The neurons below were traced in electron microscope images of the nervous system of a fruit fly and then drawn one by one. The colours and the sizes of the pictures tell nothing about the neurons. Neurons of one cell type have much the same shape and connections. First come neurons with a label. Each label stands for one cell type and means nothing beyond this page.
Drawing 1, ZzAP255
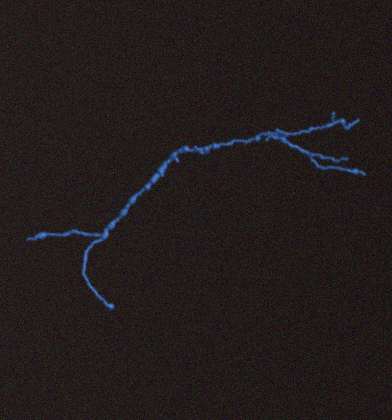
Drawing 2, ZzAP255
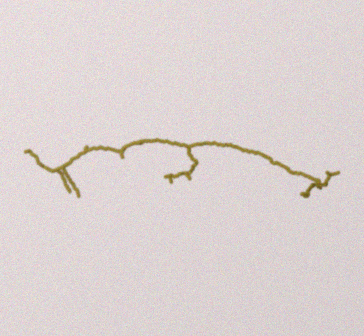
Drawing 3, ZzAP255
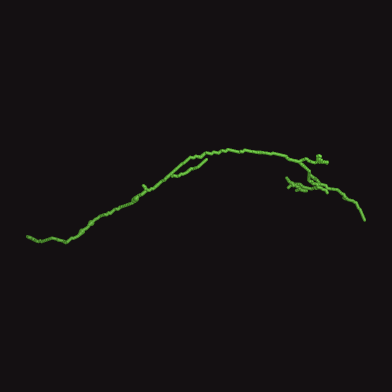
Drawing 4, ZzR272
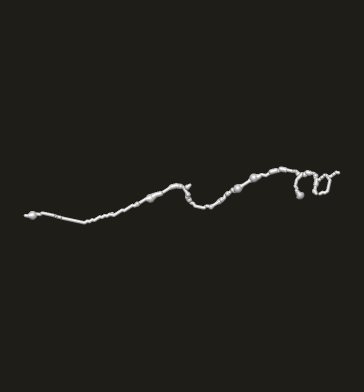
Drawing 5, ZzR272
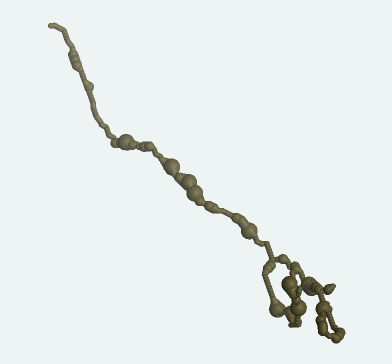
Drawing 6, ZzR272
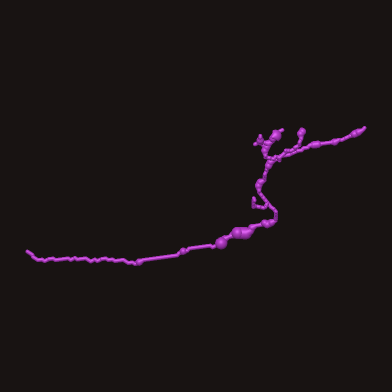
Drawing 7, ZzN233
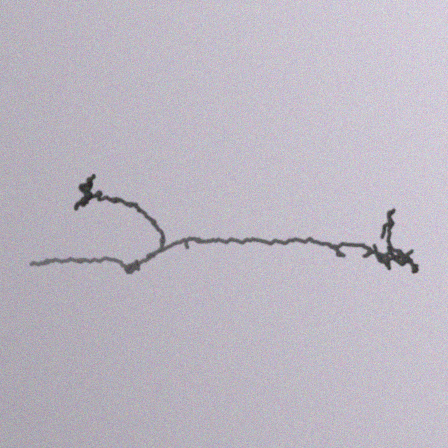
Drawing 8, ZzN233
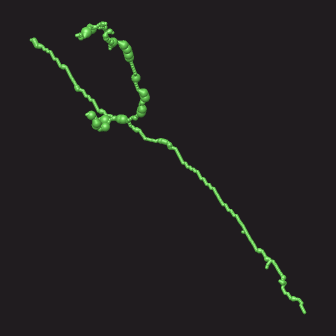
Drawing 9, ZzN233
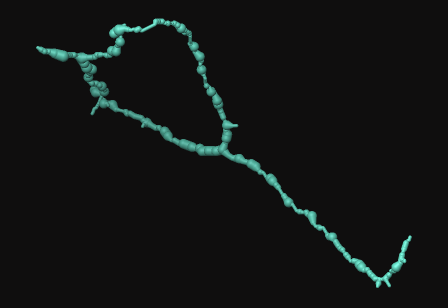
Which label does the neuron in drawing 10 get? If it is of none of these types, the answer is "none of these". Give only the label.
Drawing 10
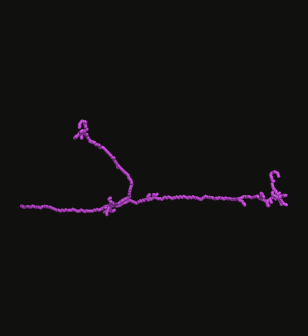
ZzN233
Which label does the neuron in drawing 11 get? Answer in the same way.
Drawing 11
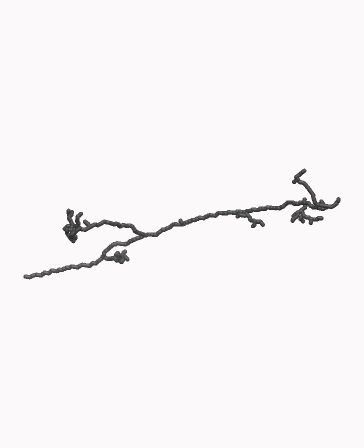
ZzN233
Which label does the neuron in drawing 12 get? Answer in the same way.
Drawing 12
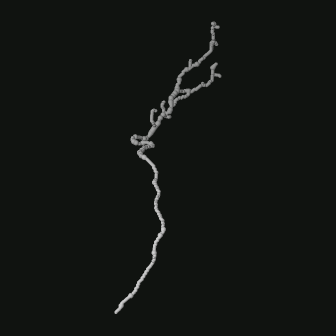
none of these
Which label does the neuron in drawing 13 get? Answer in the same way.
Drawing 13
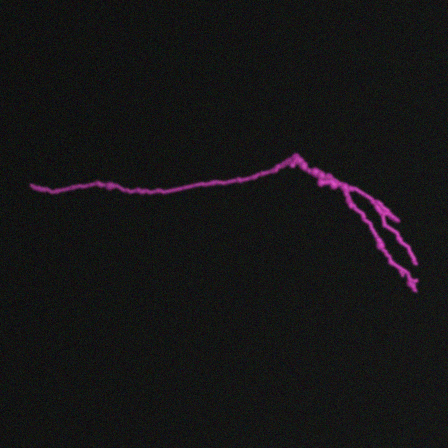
ZzR272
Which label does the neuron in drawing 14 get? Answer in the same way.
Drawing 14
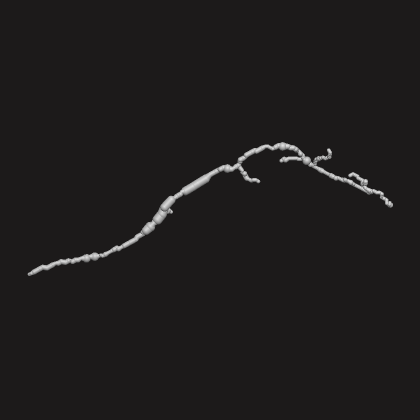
ZzAP255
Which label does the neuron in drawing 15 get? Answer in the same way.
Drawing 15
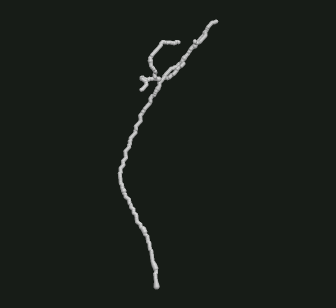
ZzR272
